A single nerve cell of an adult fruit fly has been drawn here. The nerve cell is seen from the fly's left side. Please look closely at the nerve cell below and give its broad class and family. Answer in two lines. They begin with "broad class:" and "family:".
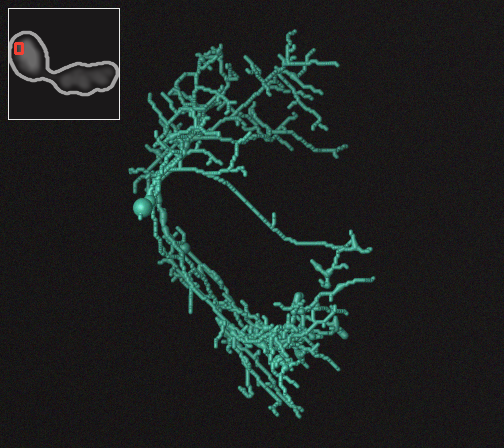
broad class: central-brain intrinsic neuron
family: hemilineage AOTUv1_medial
